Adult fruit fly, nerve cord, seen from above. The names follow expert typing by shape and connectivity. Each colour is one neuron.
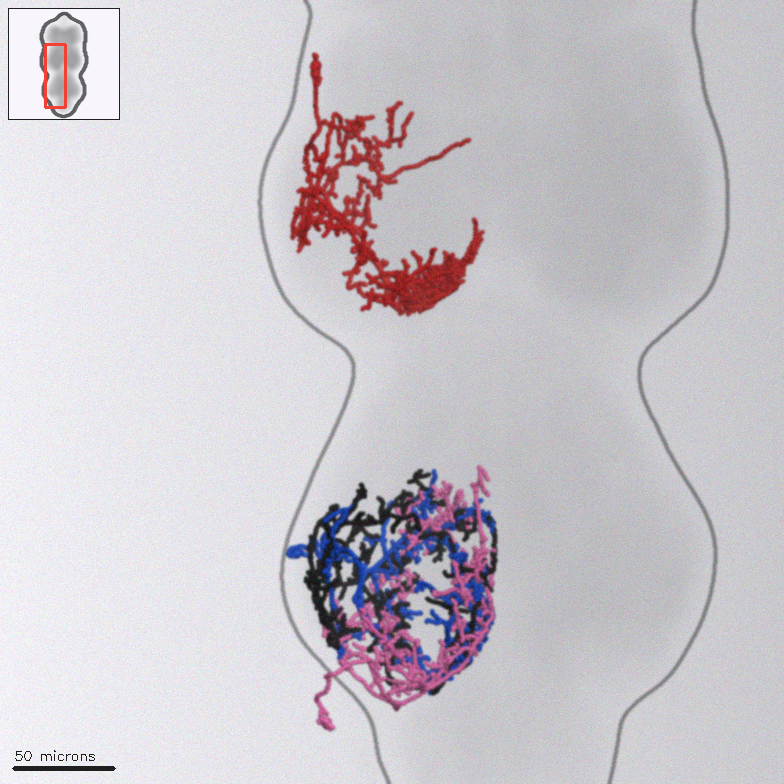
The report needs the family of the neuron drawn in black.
hemilineage 16B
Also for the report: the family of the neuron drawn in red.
hemilineage 08A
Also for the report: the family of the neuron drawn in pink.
hemilineage 19A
